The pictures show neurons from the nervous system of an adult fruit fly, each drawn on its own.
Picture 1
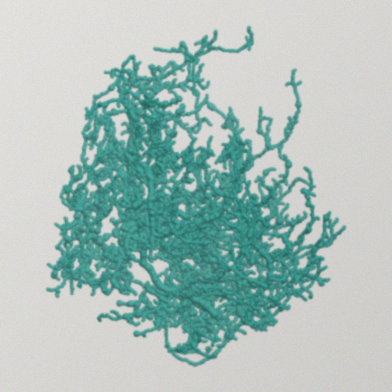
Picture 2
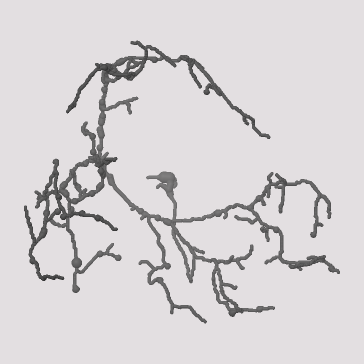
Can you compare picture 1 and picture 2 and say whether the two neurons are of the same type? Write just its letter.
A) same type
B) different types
B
